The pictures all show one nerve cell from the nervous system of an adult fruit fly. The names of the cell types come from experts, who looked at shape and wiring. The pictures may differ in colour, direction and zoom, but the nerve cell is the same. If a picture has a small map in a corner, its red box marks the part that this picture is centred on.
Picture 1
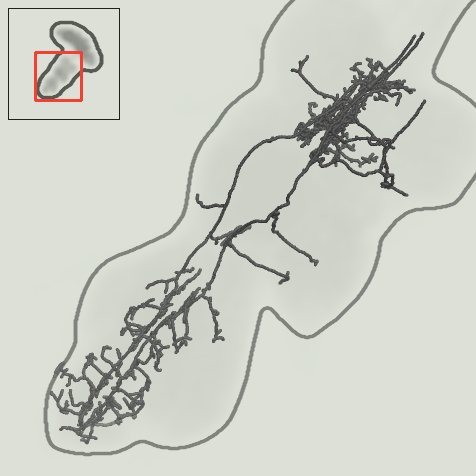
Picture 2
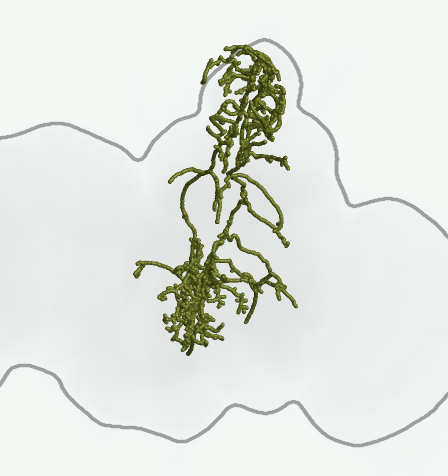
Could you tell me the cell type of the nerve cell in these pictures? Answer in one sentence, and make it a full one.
This nerve cell is a member of the INXXX034 cell type.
